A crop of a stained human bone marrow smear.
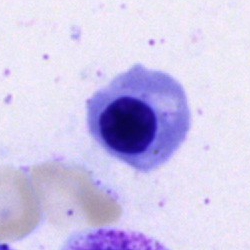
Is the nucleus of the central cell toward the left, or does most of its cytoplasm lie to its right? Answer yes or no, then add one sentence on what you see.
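Yes. The nucleus sits off-centre toward the left side of the cell.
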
